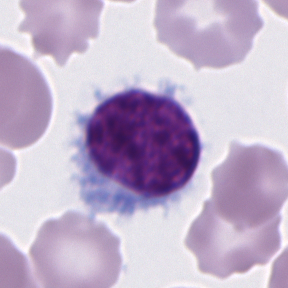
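Hairy cell in a stained peripheral blood smear. Notice how ragged the edge of the cytoplasm is, with many fine hair-like projections around the cell; that frayed margin leaves the roughly round outline poorly defined. The nucleus is round to slightly oval, smoothly outlined and without indentation, and no granules are seen in the cytoplasm.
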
